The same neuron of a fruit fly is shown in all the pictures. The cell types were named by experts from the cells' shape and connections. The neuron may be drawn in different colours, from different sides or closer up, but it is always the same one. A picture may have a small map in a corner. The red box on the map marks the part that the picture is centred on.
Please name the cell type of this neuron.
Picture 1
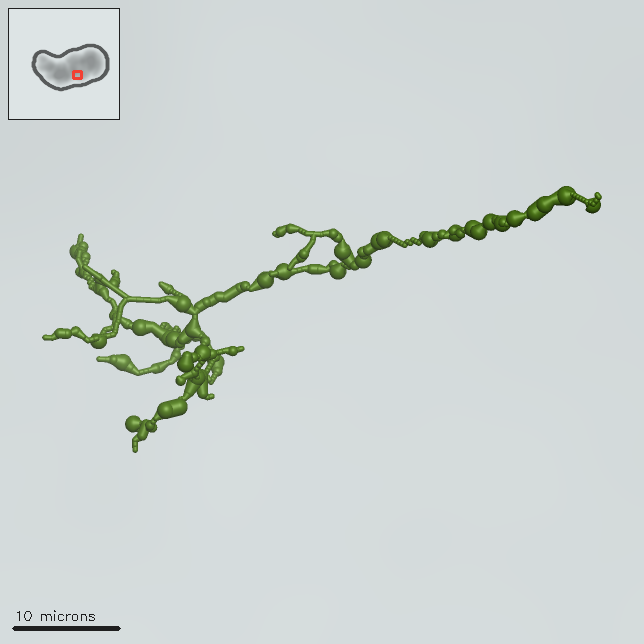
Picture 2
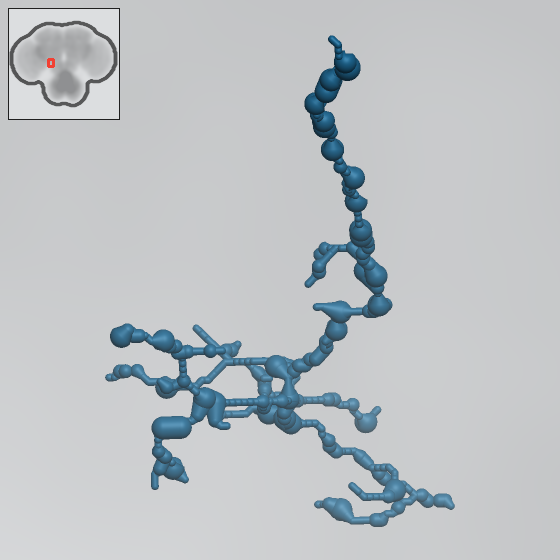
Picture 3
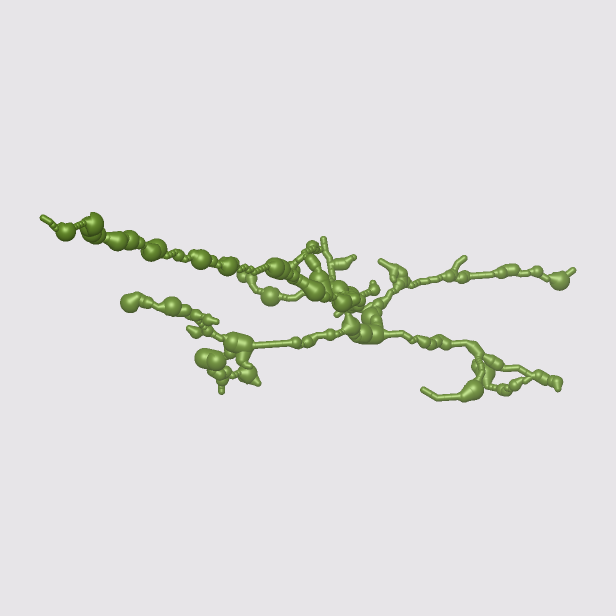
JO-mz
